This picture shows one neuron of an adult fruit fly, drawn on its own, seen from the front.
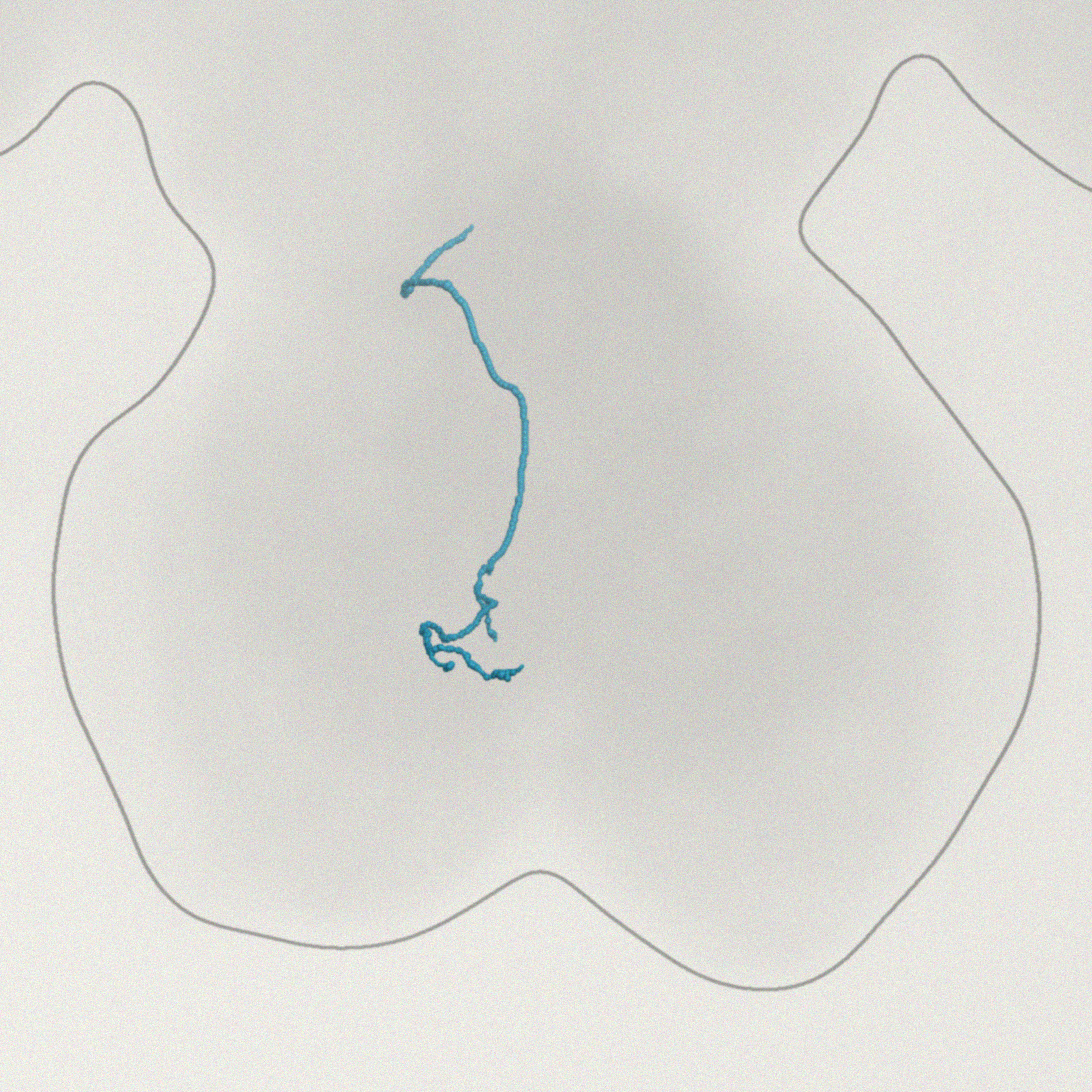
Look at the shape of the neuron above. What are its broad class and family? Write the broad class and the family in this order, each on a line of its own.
sensory neuron entering the nerve cord
class mechanosensory proprioceptive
